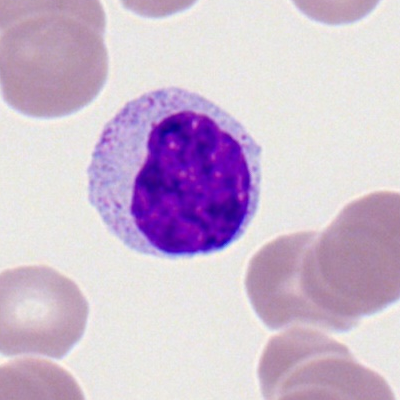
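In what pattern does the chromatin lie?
It is dark purple and clumped into coarse patches.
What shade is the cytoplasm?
Pale greyish-blue.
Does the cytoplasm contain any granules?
Yes, fine reddish-purple granules are scattered through it.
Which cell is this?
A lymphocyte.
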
